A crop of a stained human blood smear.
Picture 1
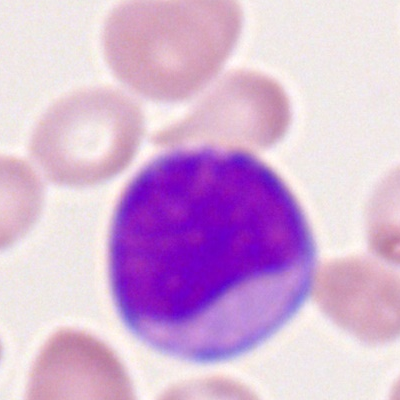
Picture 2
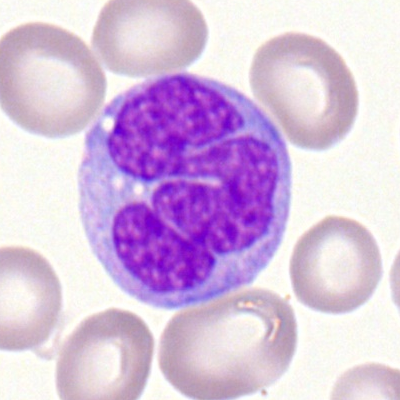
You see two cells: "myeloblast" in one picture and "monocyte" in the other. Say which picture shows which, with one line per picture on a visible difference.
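Picture 1: myeloblast. No vacuoles are seen in the cytoplasm.
Picture 2: monocyte. A few small clear round spots lie in the cytoplasm on the left side of the cell.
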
